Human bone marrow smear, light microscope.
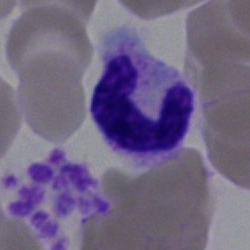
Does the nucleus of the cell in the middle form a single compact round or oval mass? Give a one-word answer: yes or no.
No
